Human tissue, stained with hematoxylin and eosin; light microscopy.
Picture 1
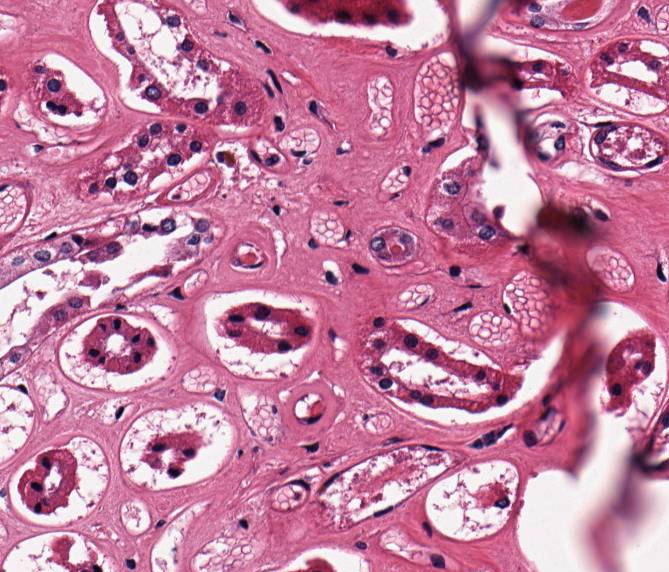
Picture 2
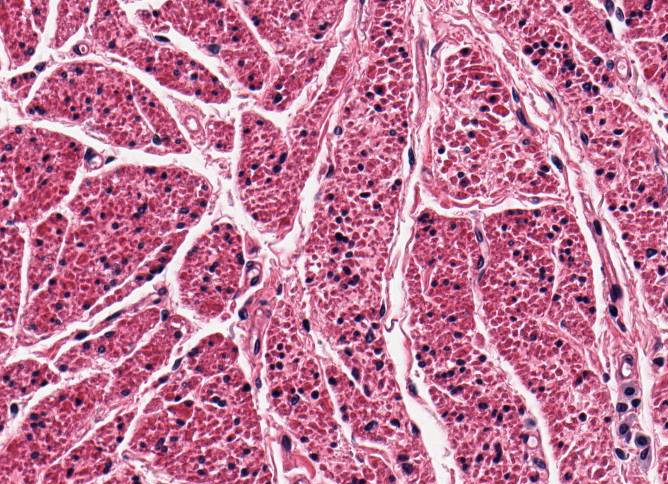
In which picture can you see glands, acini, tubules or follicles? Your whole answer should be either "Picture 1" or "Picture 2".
Picture 1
